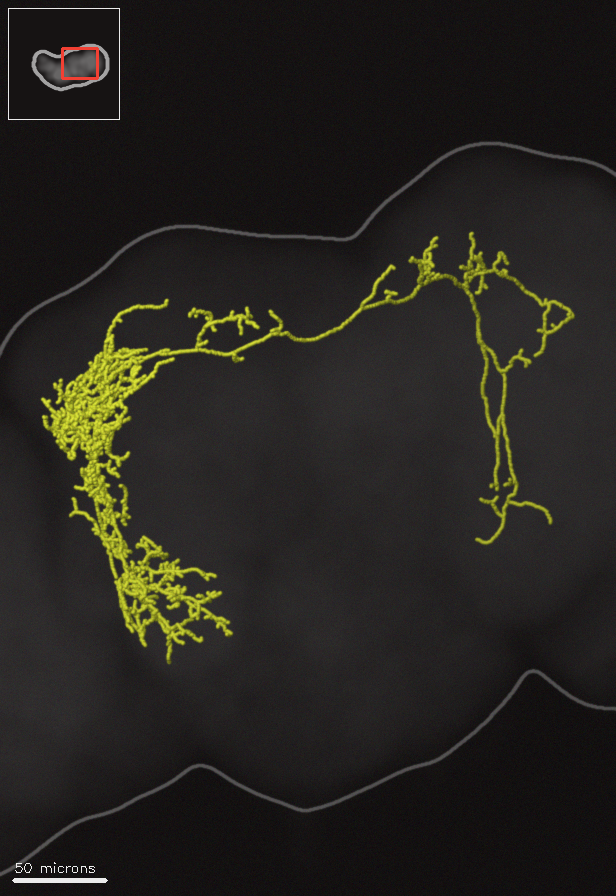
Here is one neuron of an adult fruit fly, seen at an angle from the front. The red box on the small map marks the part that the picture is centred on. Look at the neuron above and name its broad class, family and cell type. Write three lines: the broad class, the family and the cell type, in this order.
central-brain intrinsic neuron
hemilineage SLPp&v1_ventral
WEDPN12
